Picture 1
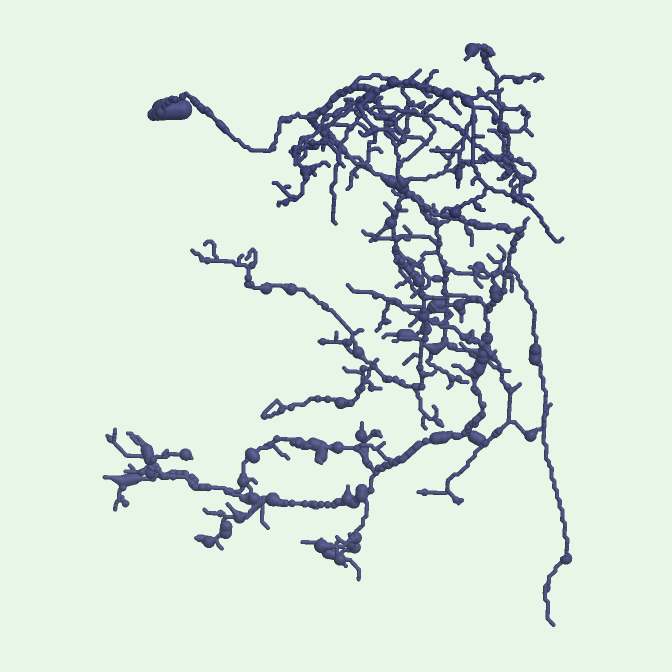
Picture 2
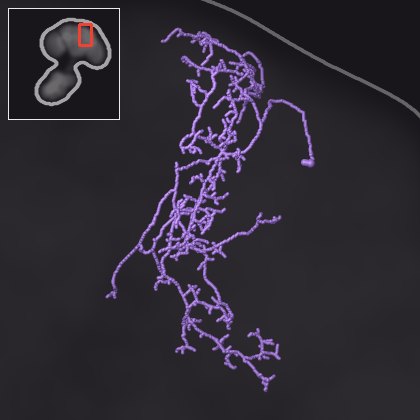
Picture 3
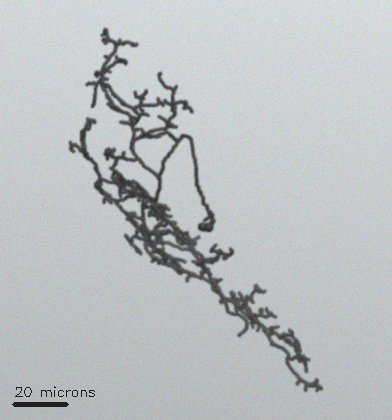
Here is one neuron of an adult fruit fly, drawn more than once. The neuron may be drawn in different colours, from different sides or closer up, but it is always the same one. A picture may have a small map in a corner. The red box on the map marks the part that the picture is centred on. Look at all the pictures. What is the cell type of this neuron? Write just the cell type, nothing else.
LAL043_e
